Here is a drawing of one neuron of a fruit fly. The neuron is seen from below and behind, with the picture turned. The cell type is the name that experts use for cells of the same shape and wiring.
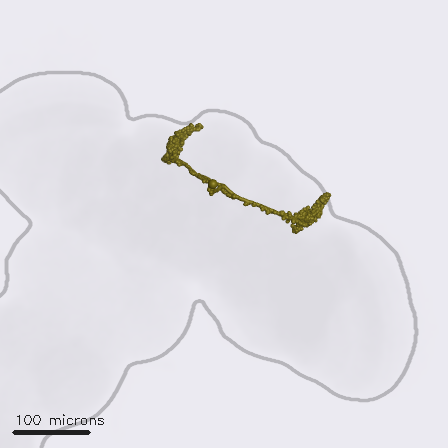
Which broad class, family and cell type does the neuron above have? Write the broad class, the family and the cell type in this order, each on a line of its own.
central-brain intrinsic neuron
hemilineage LB0
SAD091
